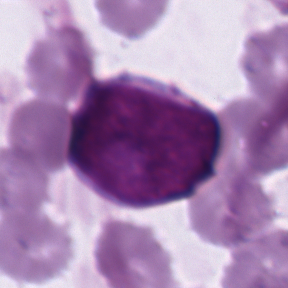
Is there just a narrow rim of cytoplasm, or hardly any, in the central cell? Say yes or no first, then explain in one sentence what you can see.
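Yes. Cytoplasm is scant, seen at most as a thin rim at the edge.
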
